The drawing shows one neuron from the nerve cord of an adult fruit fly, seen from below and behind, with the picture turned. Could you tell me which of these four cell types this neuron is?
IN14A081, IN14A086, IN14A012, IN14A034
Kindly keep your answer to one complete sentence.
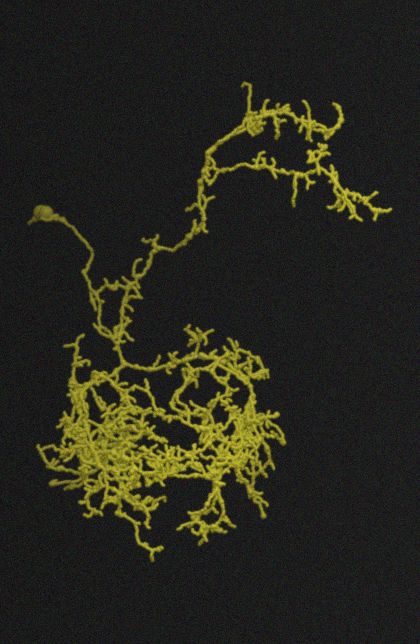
The neuron here falls under cell type IN14A012.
